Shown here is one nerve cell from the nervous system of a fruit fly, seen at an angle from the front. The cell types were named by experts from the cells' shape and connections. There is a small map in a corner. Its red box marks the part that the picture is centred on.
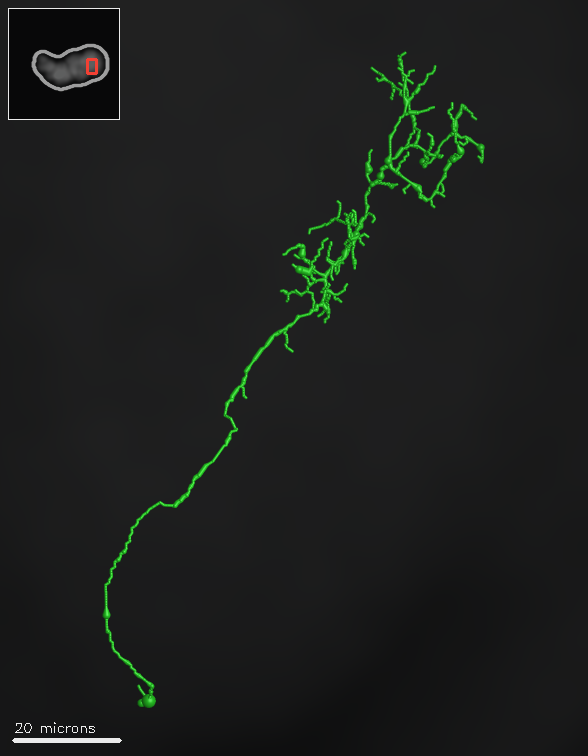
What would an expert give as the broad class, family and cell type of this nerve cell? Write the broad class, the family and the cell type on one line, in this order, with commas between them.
optic-lobe intrinsic neuron, Li, Li27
